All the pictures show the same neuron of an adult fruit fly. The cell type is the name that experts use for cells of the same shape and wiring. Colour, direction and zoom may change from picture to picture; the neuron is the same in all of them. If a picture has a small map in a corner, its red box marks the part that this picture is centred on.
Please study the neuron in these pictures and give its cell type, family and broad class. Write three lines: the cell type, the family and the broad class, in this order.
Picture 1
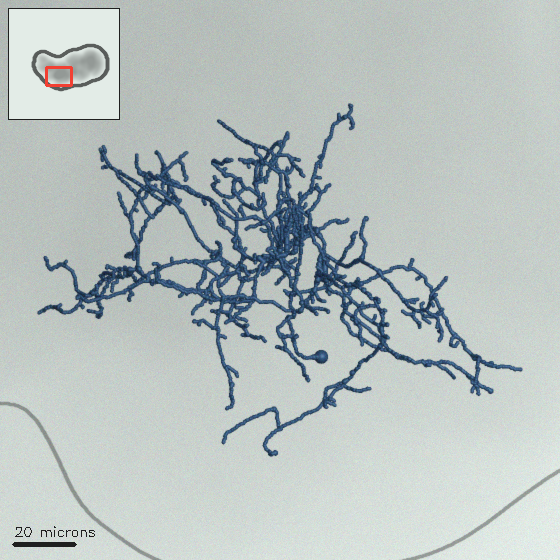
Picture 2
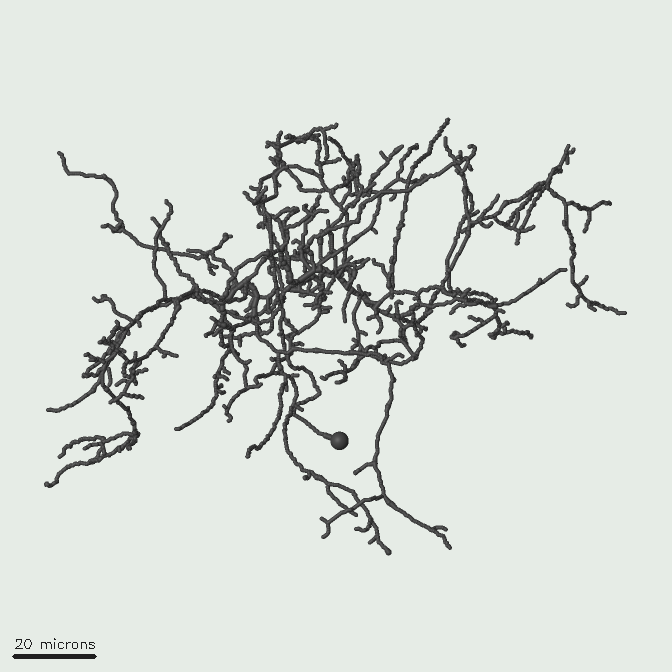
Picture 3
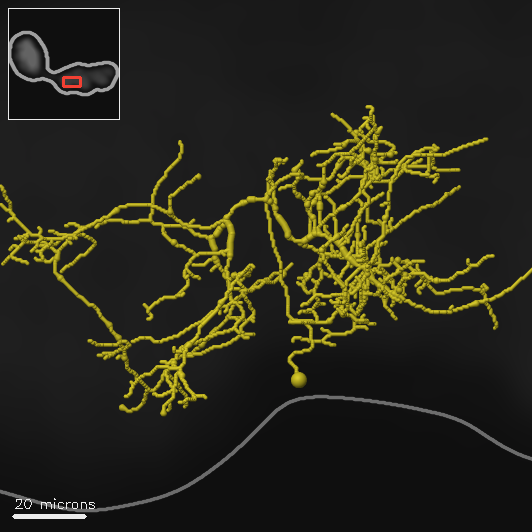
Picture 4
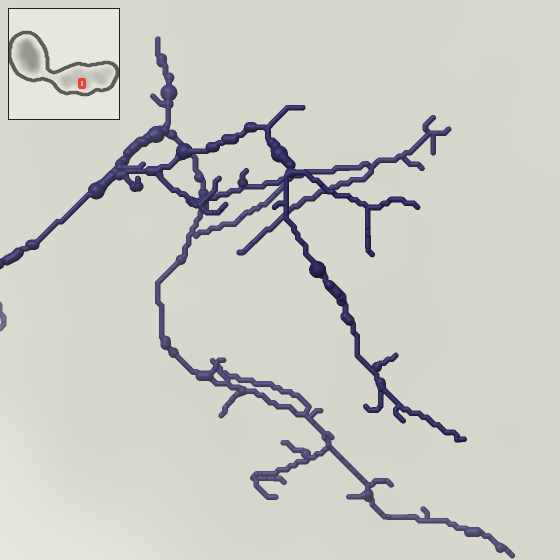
IN00A048
hemilineage 00A
nerve-cord intrinsic neuron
